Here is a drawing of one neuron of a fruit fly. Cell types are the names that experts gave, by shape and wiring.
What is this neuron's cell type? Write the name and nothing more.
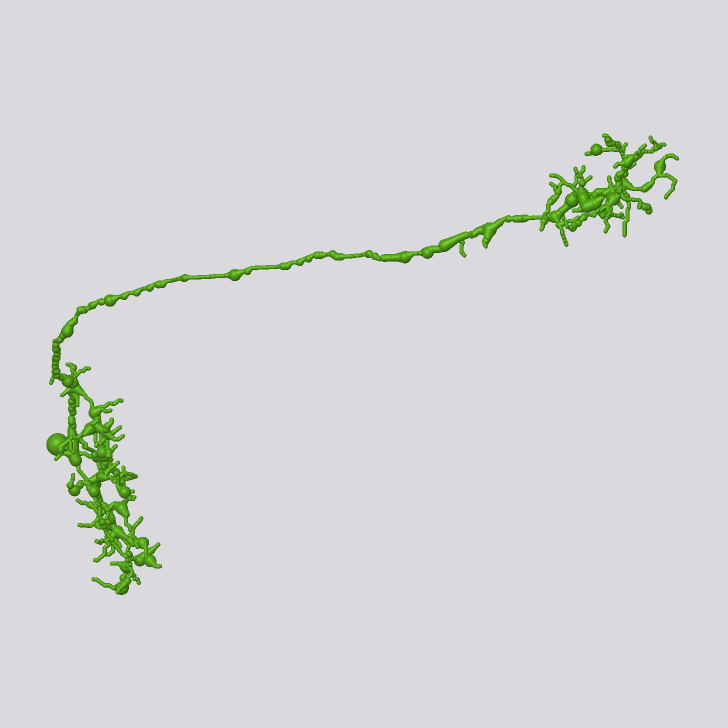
Tm5Y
